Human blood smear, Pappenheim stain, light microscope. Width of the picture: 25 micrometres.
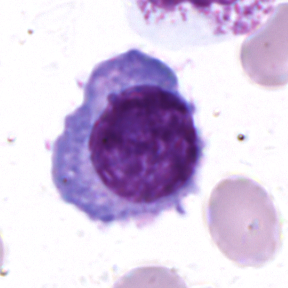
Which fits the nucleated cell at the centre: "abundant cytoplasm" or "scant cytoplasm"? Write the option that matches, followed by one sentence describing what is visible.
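Abundant cytoplasm. The cytoplasm forms a broad rim that is widest on the left of the nucleus.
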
